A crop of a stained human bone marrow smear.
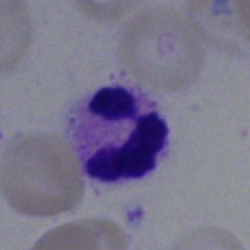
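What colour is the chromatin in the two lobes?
Dark purple, and dense throughout both.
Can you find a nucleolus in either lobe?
No, neither lobe shows one.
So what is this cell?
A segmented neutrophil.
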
